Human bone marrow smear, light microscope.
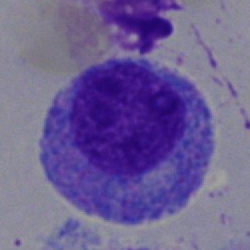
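Promyelocyte in a stained human bone marrow smear. The chromatin forms a fine, net-like pattern. The bluish-purple cytoplasm forms a rim that is widest below the nucleus, with fine reddish-purple granules scattered through it.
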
